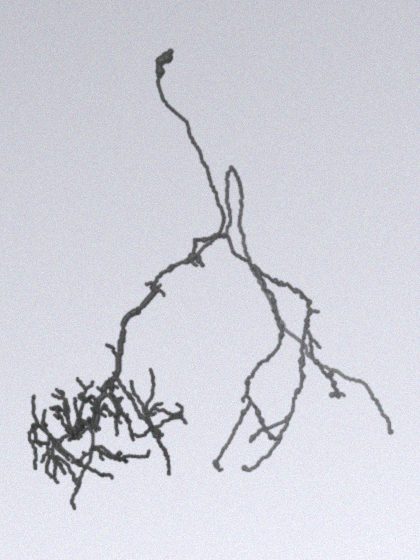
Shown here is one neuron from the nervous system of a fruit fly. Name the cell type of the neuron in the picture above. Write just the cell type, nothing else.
LC36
